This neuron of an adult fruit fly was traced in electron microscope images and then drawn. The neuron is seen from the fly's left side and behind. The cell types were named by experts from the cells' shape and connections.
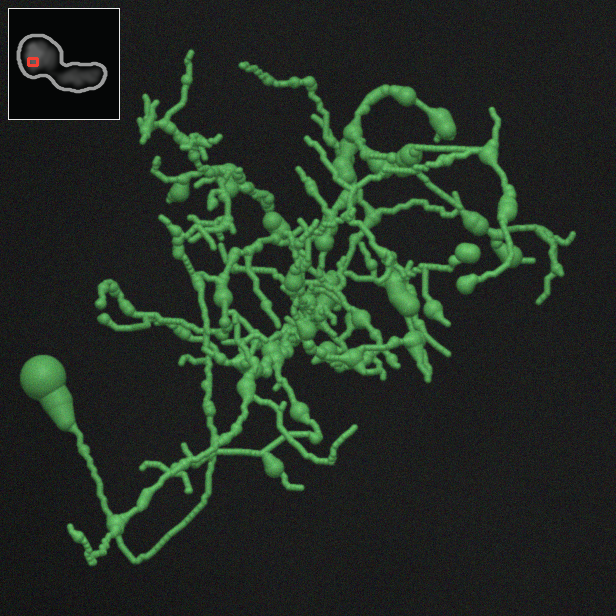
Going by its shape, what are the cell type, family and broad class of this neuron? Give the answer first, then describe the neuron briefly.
Its cell type is PRW020. Its family is hemilineage TRdm. It is a central-brain intrinsic neuron. The cell body is on the left of the picture. The picture shows dozens of branch ends.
